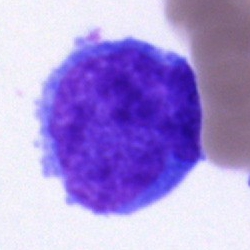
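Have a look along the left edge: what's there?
Small bleb-like projections stud it, though the outline as a whole stays roughly round.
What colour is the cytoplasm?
Blue, and you won't find any granules in it.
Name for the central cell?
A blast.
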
